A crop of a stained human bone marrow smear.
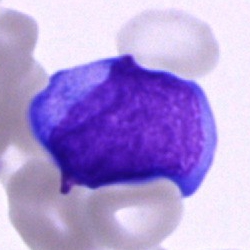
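Blast in the middle of a stained human bone marrow smear. Its nucleus occupies most of the cell, and the chromatin is finely stippled, lacking coarse dark clumps. Cytoplasm is widest on the left side. A small pointed projection extends from the lower left edge.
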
